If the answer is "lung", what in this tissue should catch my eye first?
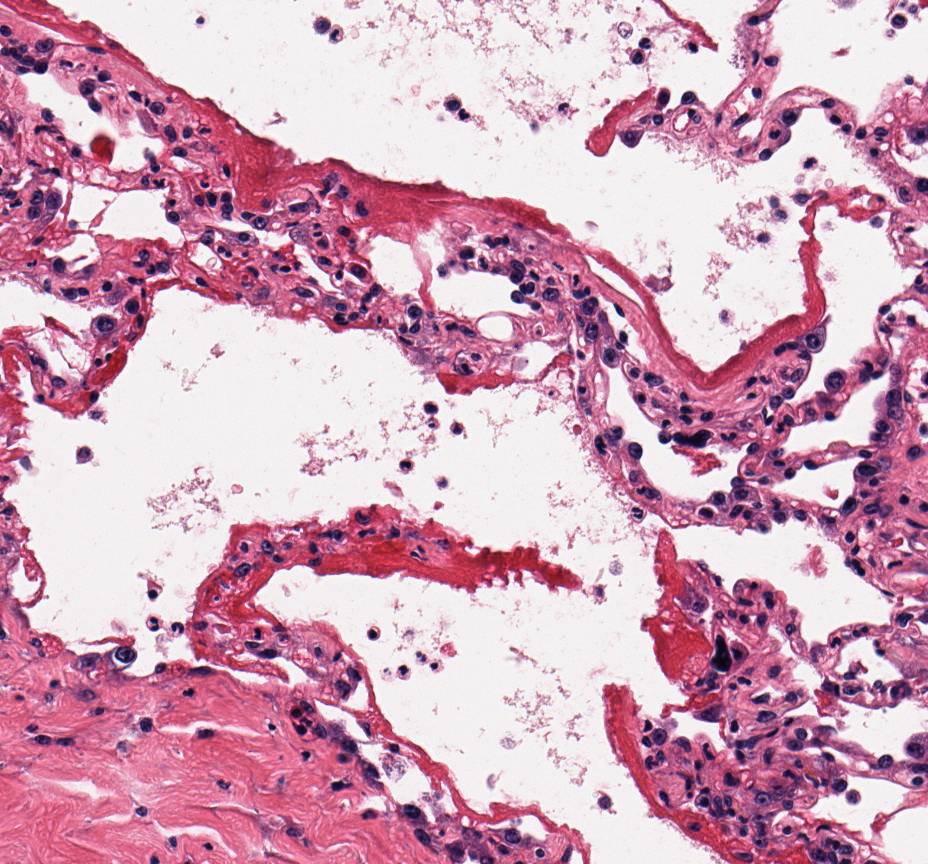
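This is lung.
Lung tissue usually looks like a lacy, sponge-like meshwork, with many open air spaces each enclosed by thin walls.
That fits the field well: thin, branching cellular walls split it into wide spaces that are mostly empty. Now look in the central space, where a few loose, rounded single cells with dark round nuclei are floating. Several walls are lined by bright, glassy, homogeneous eosinophilic bands, most prominent across the upper centre and in the middle of the field. Down in the lower left corner, dense pink fibrous tissue with few elongated nuclei takes up the space.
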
